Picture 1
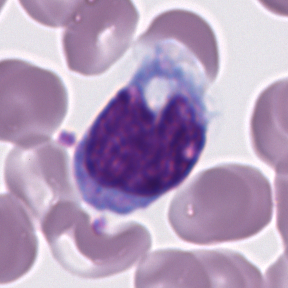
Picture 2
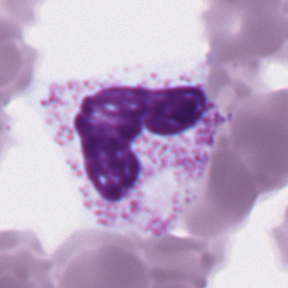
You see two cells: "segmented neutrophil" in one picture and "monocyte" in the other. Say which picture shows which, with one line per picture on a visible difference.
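Picture 1 is a monocyte. No distinct granules are seen in the cytoplasm.
Picture 2 is a segmented neutrophil. The granules are distinct separate dots spread all around the nucleus.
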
